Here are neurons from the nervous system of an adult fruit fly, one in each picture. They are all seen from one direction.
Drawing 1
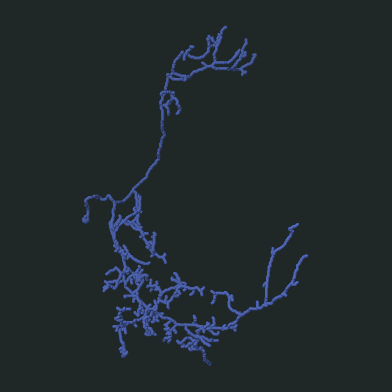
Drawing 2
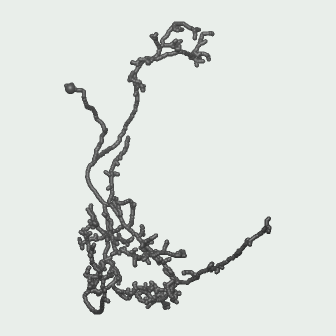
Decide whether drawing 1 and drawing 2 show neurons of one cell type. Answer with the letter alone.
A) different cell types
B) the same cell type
B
